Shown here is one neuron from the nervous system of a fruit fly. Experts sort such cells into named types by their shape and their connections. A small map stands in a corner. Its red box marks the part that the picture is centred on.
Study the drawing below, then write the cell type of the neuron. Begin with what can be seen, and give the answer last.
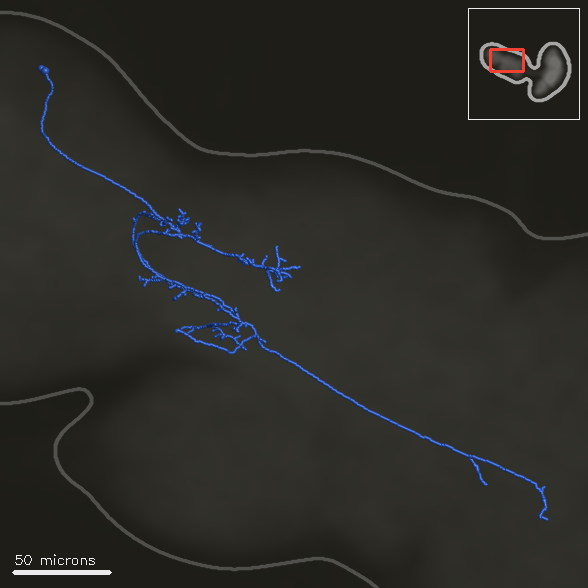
It lies in the nerve cord. The cell body is at the upper left of the picture. From left to right in the picture it spans about 250 microns. It is a nerve-cord intrinsic neuron. It is of cell type IN06A104.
